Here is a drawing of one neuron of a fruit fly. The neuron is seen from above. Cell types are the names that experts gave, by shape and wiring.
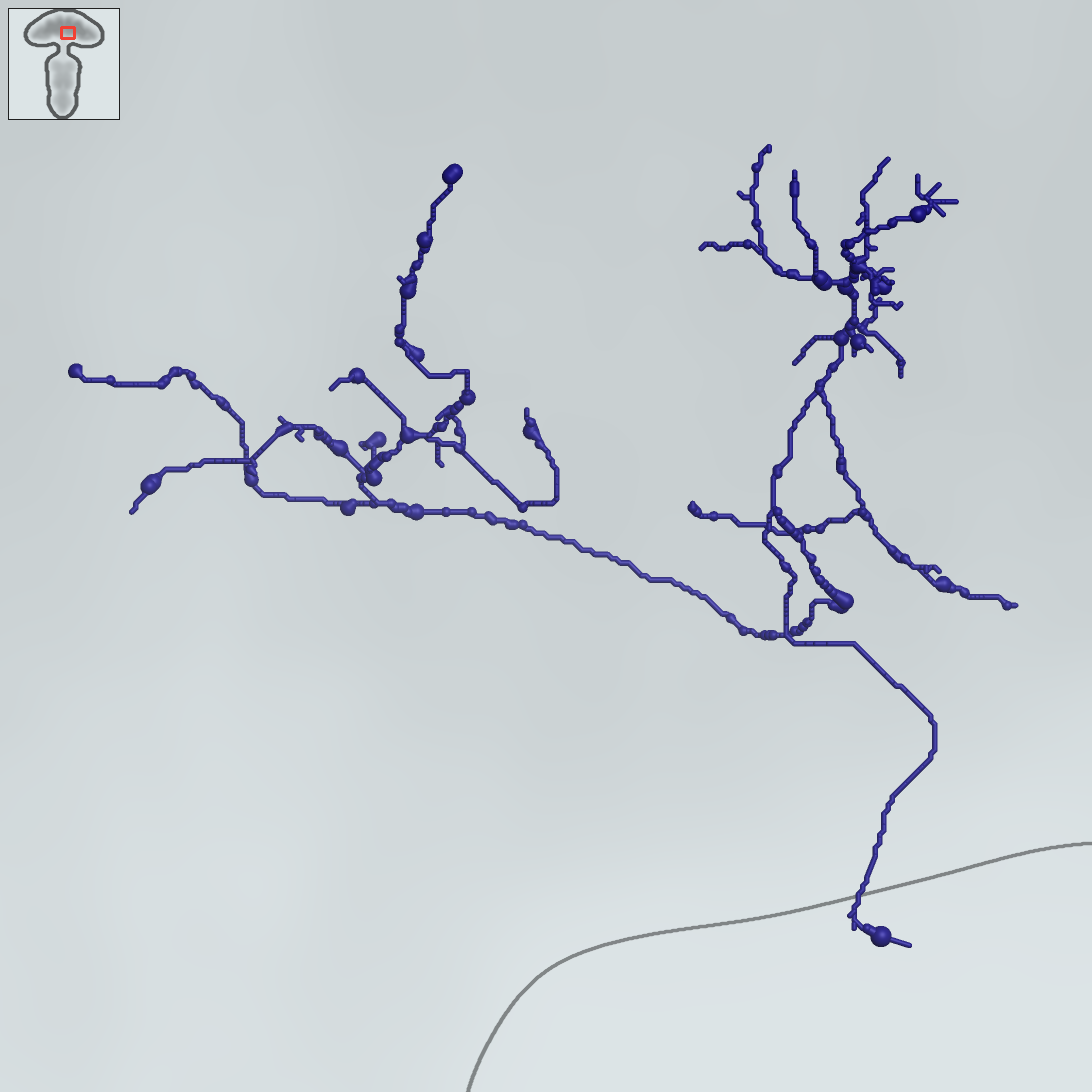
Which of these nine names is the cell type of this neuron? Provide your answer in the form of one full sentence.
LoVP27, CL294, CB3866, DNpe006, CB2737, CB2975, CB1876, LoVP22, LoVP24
The cell type name CB2737 applies to this neuron.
